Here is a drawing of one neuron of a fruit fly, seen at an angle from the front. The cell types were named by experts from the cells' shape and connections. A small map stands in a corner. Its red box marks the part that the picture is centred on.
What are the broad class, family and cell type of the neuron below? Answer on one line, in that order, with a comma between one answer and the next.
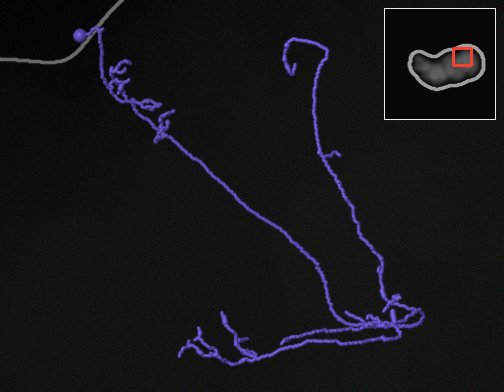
central-brain intrinsic neuron, class Kenyon Cell, KCa'b'-m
